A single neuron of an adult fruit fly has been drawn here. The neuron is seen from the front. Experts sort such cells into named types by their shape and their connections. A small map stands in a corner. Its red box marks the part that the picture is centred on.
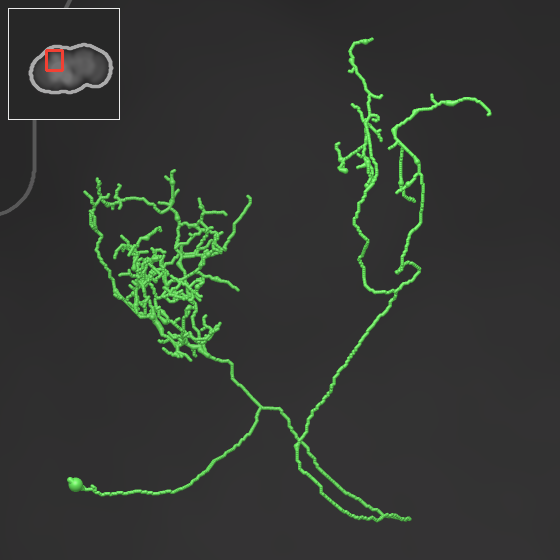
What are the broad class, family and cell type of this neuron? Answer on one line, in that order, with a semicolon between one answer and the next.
central-brain intrinsic neuron; hemilineage VLPl2_posterior; CB2802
